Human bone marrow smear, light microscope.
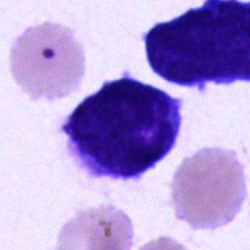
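Blast, central cell, stained human bone marrow smear. Nucleus fills almost the whole cell, not divided into lobes. Chromatin dense, deep dark blue-purple throughout. Cytoplasm scant: a narrow, slightly paler blue rim at the edge. Border slightly ragged, with small pointed projections, one at the top.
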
